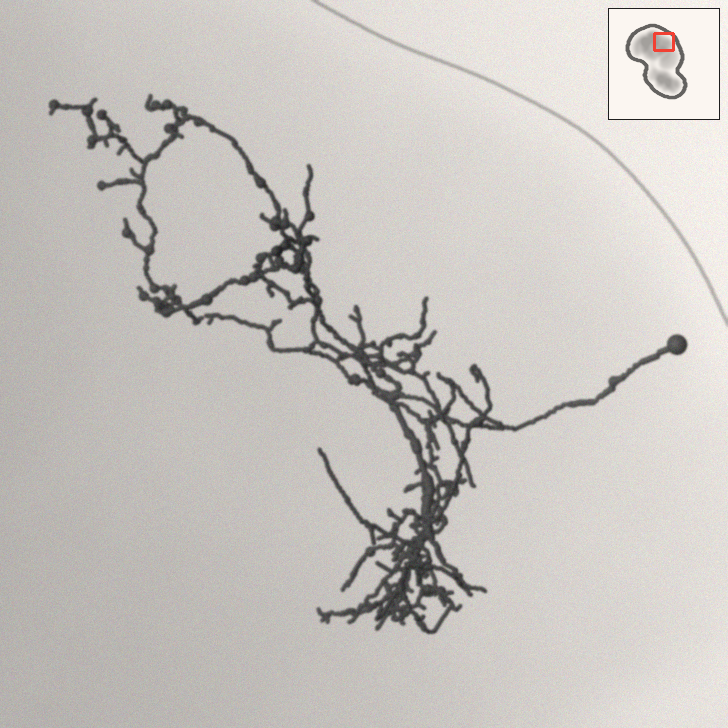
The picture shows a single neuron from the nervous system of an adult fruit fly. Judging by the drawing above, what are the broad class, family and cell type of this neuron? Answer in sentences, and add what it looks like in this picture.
It is a central-brain intrinsic neuron. Its family is hemilineage VLPd&p1_posterior. It is of cell type SMP248_a. Its cell body lies on the right of the picture. Dozens of branch ends can be seen.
